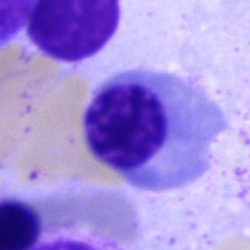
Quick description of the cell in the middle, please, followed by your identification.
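Look first at the shape: the cell is oval and tapers to a point at its right end. In the nucleus the chromatin is coarse, dark clumps separated by paler areas, and you will find no nucleolus there. Around it, the cytoplasm is blue. So this is an erythroblast.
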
